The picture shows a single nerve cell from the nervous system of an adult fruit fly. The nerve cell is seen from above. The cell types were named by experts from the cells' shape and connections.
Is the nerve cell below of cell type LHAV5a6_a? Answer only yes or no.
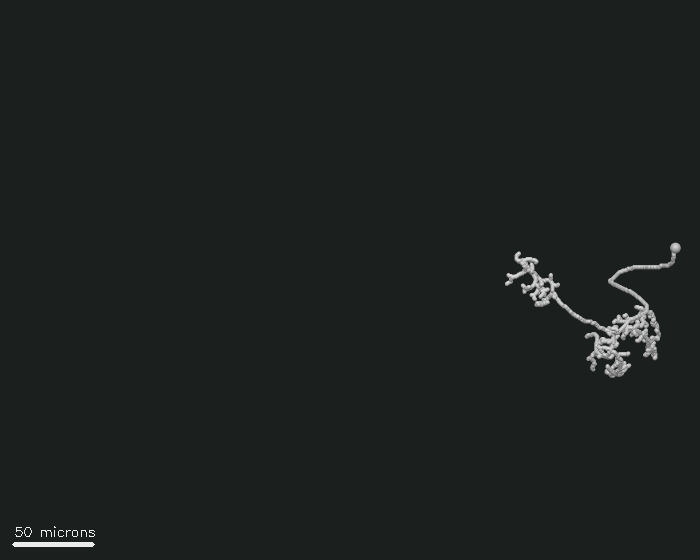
yes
